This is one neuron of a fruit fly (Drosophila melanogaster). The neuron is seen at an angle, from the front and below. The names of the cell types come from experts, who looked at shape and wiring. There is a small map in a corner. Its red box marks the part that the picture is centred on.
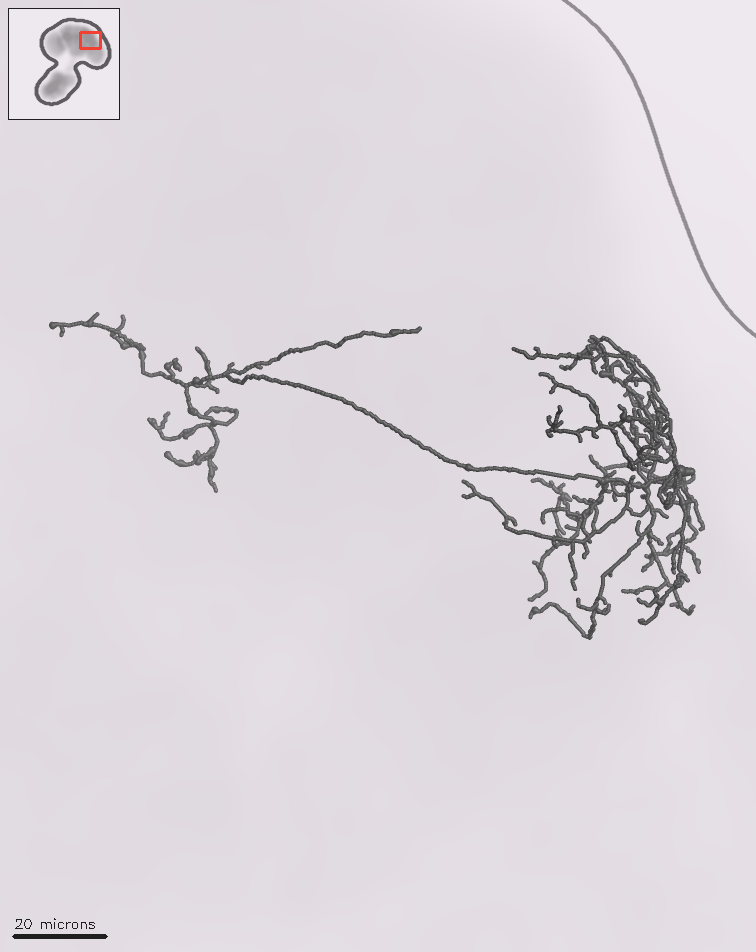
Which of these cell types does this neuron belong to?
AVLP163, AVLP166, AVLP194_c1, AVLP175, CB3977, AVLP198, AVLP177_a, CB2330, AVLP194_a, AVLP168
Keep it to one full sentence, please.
The cell type name AVLP198 applies to this neuron.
